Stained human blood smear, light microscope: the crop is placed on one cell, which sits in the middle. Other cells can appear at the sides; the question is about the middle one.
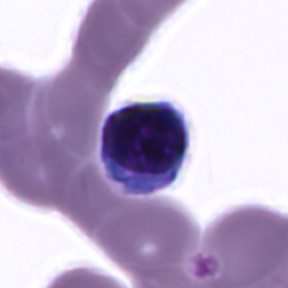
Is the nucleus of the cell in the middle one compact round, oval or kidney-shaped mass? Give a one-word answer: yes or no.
Yes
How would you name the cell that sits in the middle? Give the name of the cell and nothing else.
plasma cell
